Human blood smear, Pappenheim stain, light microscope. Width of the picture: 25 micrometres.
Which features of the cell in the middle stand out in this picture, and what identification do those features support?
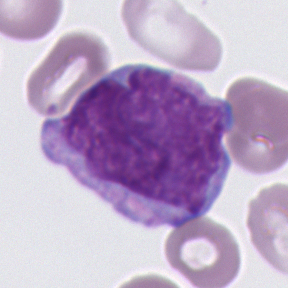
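An irregular, angular outline, rather than a smoothly round one, bounds the cell. The nucleus fills most of the cell and measures about 14 micrometres across. Its chromatin is finely mottled, with no heavy dark clumps. The rim of cytoplasm is widest along the lower left side. The cell is an atypical promyelocyte.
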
